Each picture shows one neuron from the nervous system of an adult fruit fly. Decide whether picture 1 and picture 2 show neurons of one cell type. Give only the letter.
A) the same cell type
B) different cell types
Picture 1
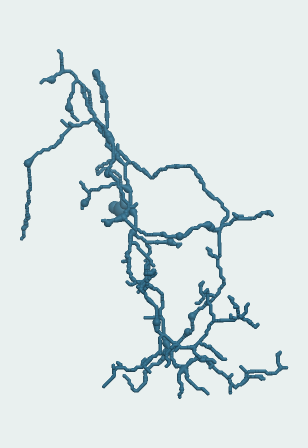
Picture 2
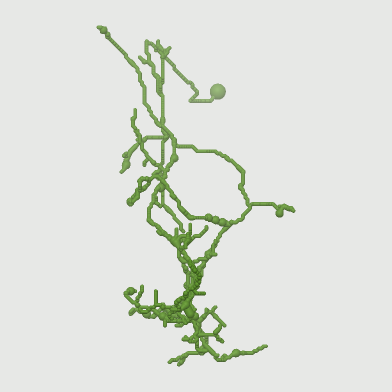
A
